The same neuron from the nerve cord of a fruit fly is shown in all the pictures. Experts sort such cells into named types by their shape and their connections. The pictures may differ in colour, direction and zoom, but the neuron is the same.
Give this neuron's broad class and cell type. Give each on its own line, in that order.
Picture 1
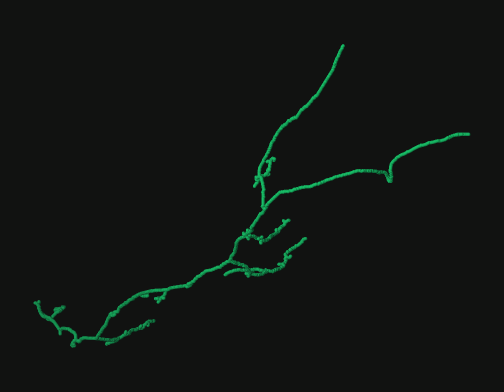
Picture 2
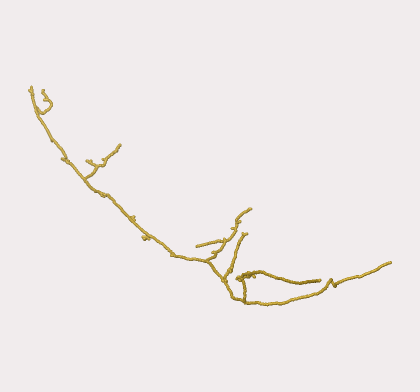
sensory neuron entering the nerve cord
SNxx25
